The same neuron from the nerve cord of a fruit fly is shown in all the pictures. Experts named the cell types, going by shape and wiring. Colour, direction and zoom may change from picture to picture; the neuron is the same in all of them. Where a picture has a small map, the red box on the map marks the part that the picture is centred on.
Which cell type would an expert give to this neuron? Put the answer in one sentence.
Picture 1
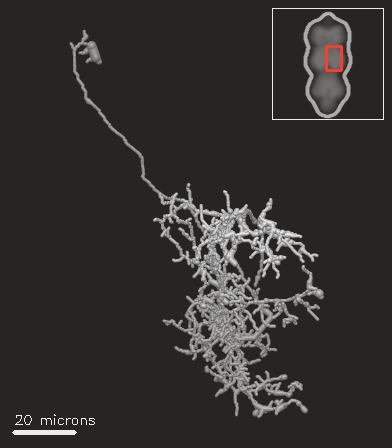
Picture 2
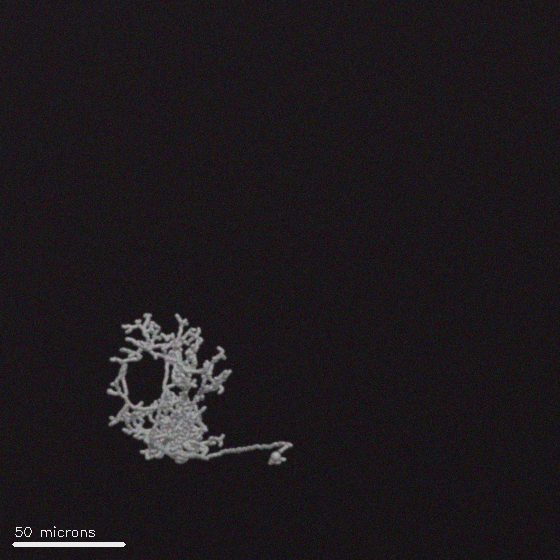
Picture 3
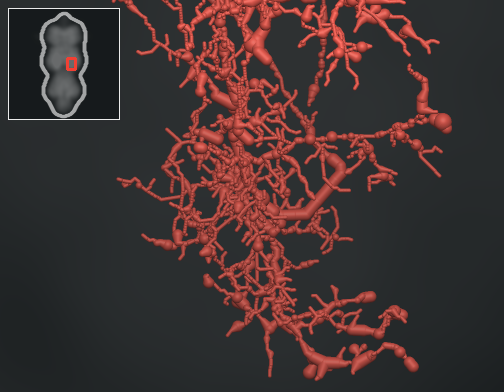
The cell type is IN13B019.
